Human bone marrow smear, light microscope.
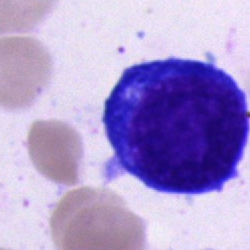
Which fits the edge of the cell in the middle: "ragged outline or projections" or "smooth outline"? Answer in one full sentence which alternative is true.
This cell has a rough outline rather than a smooth one.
